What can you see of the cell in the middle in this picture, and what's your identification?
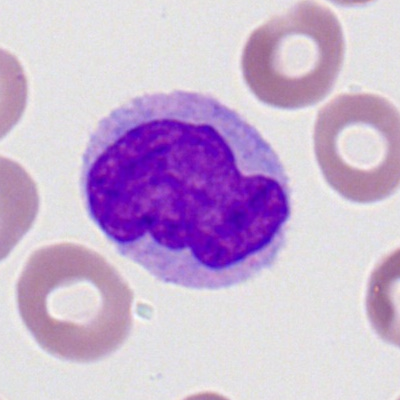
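Its outline is roughly oval, with a slightly ragged edge. The chromatin is mottled, showing lighter and darker patches throughout the nucleus. A rim of pale greyish blue cytoplasm surrounds the nucleus and is thinnest at the left and right sides. The cell is a monocyte.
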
